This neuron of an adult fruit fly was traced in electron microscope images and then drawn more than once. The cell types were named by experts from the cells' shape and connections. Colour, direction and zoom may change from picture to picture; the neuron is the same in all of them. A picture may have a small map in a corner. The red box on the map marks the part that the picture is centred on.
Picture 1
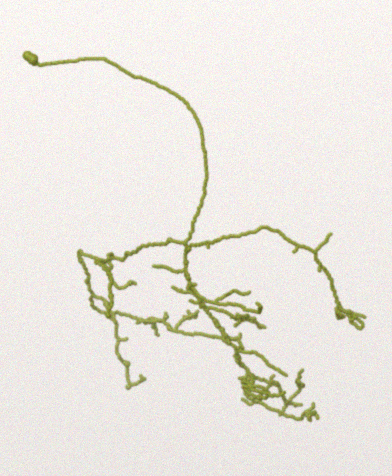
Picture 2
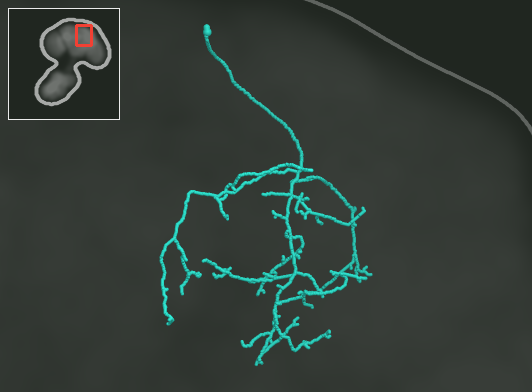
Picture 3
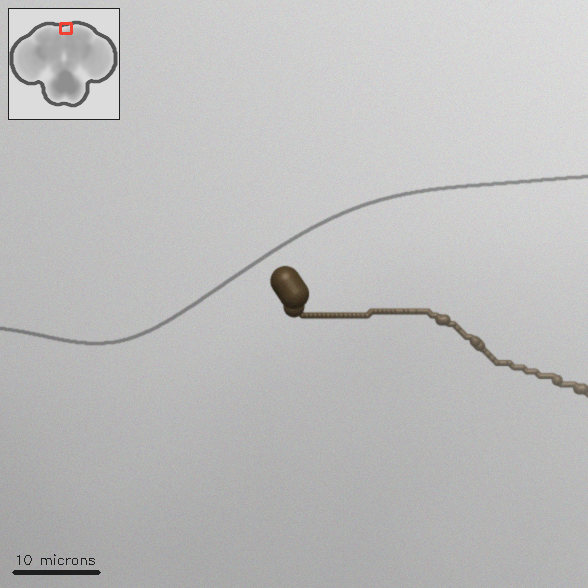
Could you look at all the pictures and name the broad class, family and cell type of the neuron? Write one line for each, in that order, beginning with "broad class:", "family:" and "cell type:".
broad class: central-brain intrinsic neuron
family: hemilineage SMPp&v1_posterior
cell type: CL190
